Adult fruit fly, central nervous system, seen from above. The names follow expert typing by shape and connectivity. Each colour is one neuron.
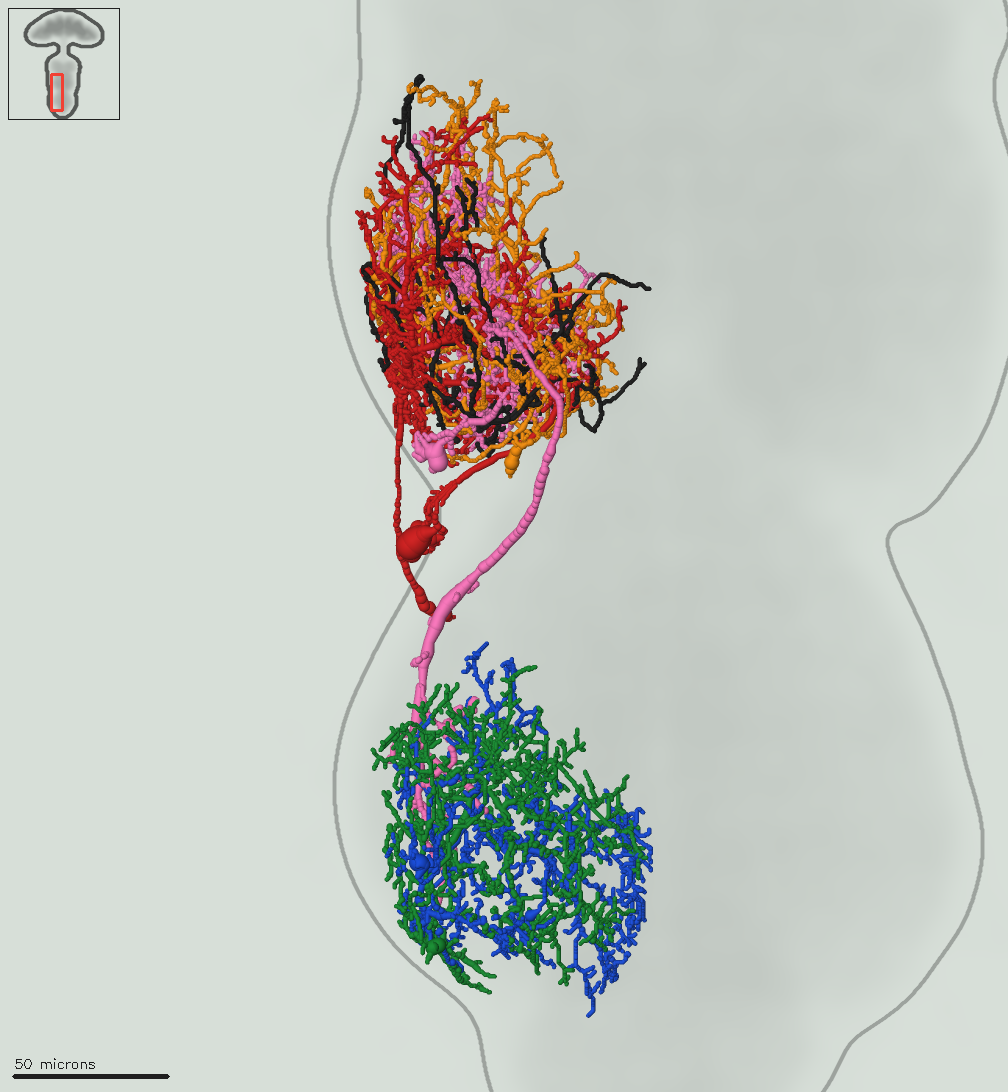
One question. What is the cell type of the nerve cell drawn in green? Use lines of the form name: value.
cell type: IN19A022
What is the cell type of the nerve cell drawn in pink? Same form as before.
cell type: IN19A010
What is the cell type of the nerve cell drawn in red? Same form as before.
cell type: Sternal posterior rotator MN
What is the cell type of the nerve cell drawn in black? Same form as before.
cell type: IN04B074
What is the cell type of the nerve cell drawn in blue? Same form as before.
cell type: IN19A037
